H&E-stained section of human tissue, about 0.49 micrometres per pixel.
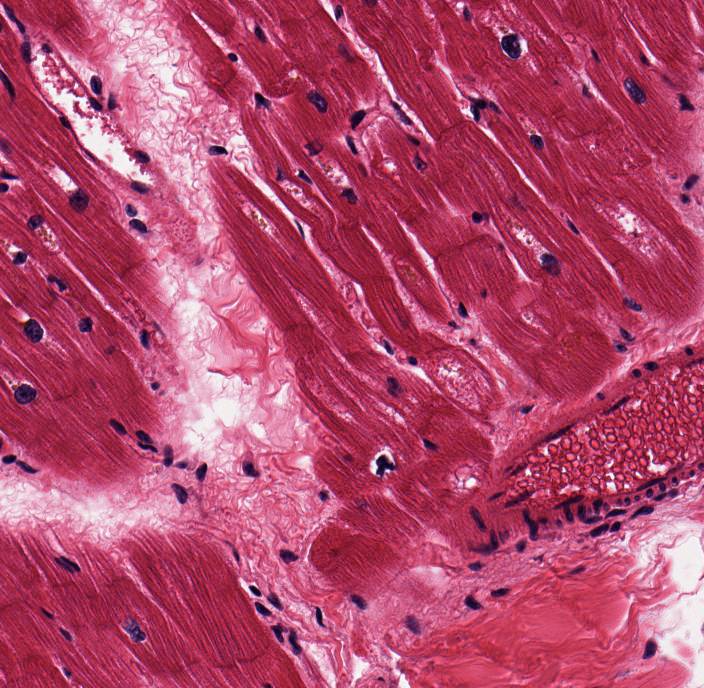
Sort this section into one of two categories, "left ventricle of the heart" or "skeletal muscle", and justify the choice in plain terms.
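Left ventricle of the heart. Deciding feature: oval nuclei lying centrally within the fibres.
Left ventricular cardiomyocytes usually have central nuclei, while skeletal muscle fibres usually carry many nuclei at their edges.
Also noted: fibres branch and join neighbours; some show pale granular zones at the nuclear poles; a pale loose connective tissue band runs diagonally from upper left toward lower centre.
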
